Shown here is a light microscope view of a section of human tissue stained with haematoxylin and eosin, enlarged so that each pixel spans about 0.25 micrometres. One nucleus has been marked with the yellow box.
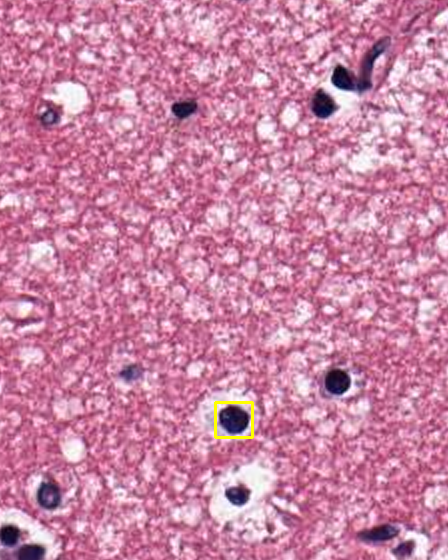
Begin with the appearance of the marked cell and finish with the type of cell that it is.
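The nucleus sits in the middle of a clear, pale space; no distinct pink cytoplasm can be seen around it. The edge of the clear space is irregular and fades into the surrounding fine, pink, bubbly background. Just below it lies another cell with a similarly dark, round nucleus inside a clear space. This is an oligodendrocyte.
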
